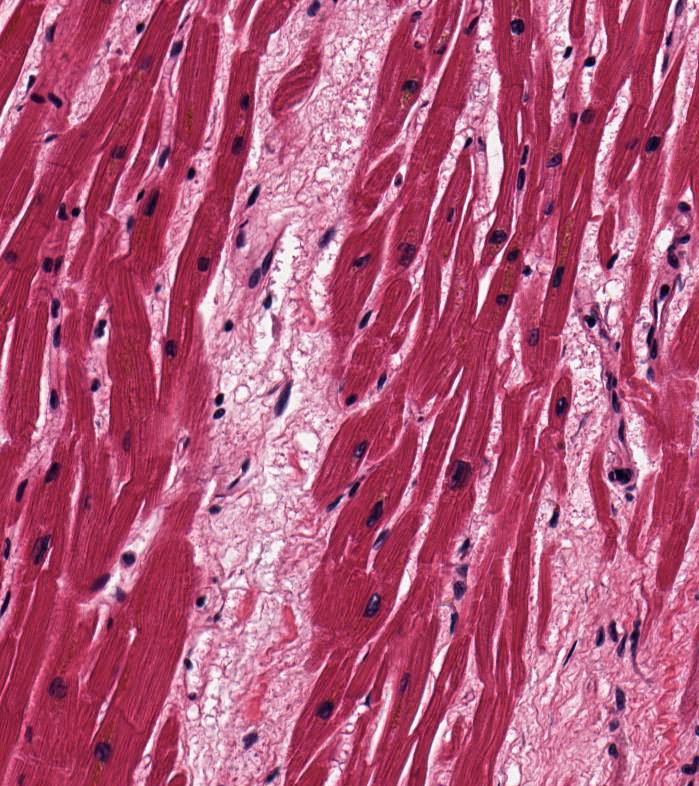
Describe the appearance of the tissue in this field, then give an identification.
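Deep pink muscle fibre bundles, separated by broad bands of pale loose stroma; one band runs down centre-left. Fibres branch and join neighbours, not lying as separate straight cylinders. Fine golden-brown granules at the ends of some fibre nuclei. Stroma pale pink, wispy, loose; scattered small dark oval and spindle-shaped nuclei. Tissue: left ventricle of the heart.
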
